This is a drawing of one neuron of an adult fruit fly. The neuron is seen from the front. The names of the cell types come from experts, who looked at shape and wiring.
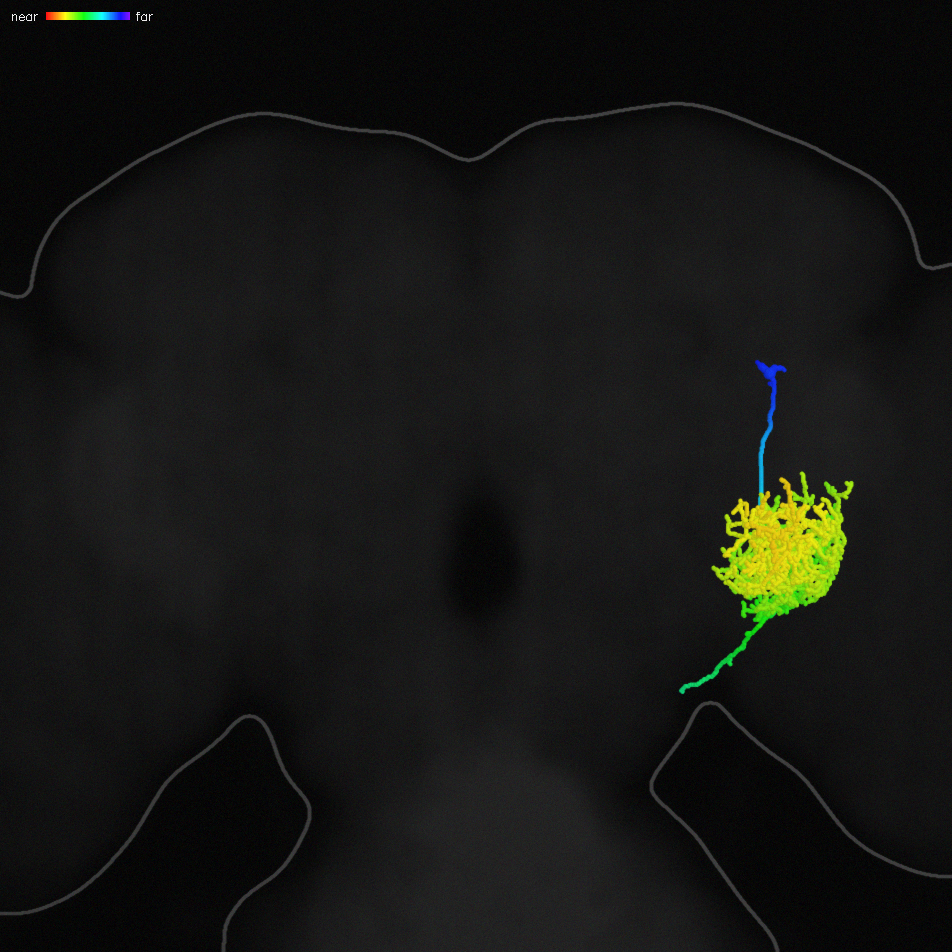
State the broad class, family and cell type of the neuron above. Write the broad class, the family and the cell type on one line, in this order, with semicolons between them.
central-brain intrinsic neuron; hemilineage VLPp1; AVLP545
